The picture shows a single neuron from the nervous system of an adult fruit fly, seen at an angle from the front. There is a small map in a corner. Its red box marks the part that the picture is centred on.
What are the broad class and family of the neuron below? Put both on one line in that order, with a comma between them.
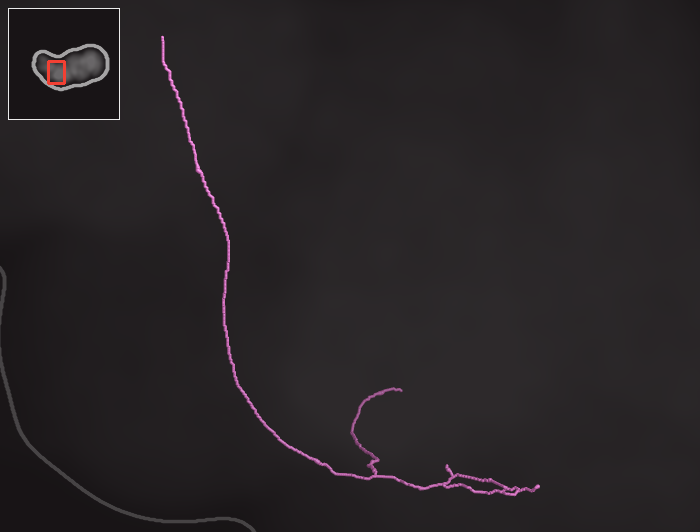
sensory neuron entering the nerve cord, class mechanosensory tactile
